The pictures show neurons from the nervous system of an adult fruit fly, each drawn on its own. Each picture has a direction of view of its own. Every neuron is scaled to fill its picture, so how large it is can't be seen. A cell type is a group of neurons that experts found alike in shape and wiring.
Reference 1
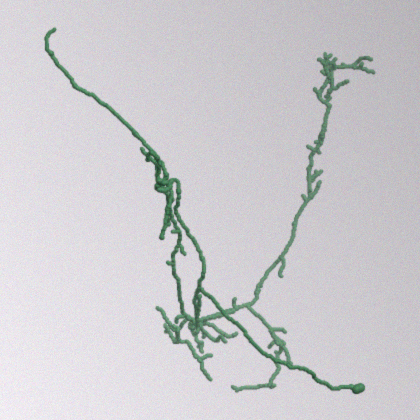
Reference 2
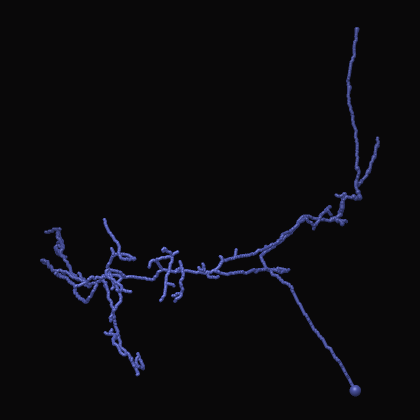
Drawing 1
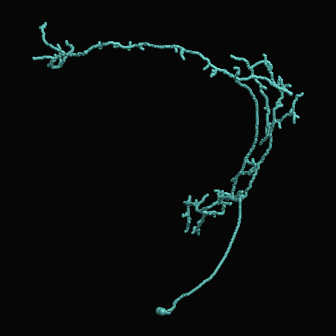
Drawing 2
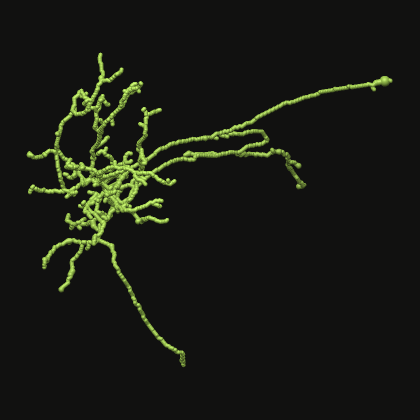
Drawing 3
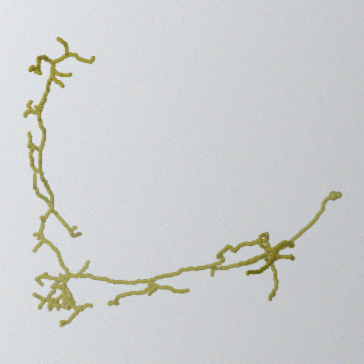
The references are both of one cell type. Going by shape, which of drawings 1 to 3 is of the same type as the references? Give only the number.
3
